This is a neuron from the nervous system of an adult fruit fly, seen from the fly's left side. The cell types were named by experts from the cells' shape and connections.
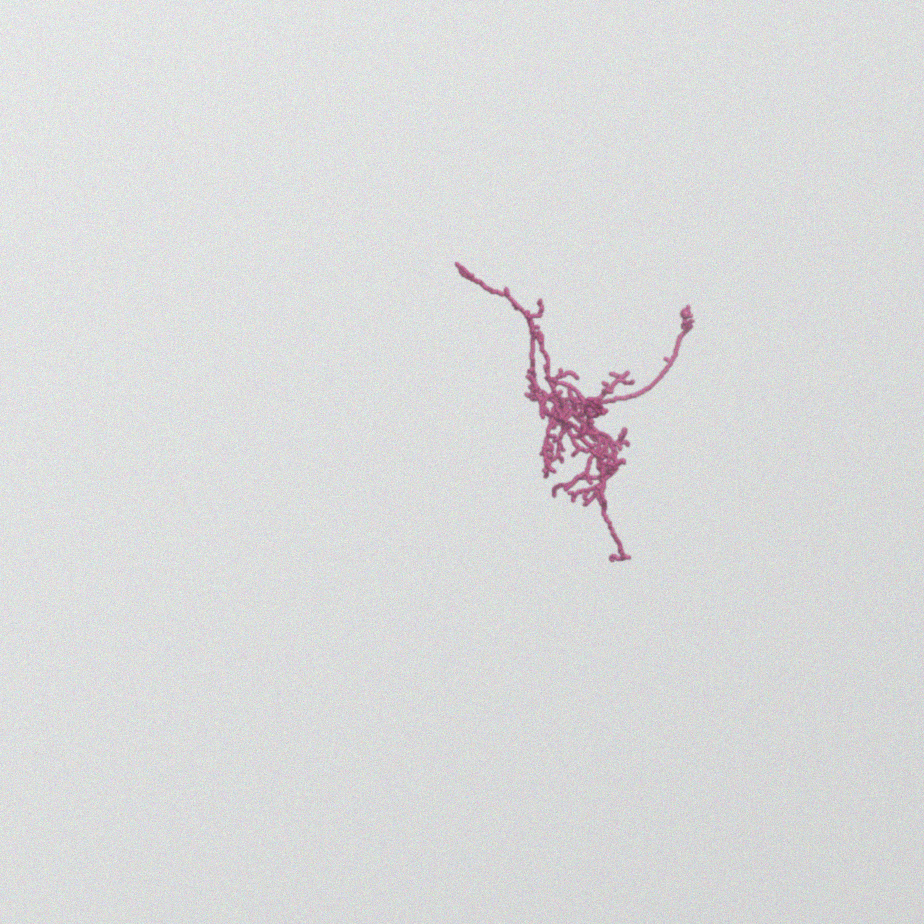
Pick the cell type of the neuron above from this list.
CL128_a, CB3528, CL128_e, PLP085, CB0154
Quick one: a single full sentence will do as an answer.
The neuron is of cell type CL128_a.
